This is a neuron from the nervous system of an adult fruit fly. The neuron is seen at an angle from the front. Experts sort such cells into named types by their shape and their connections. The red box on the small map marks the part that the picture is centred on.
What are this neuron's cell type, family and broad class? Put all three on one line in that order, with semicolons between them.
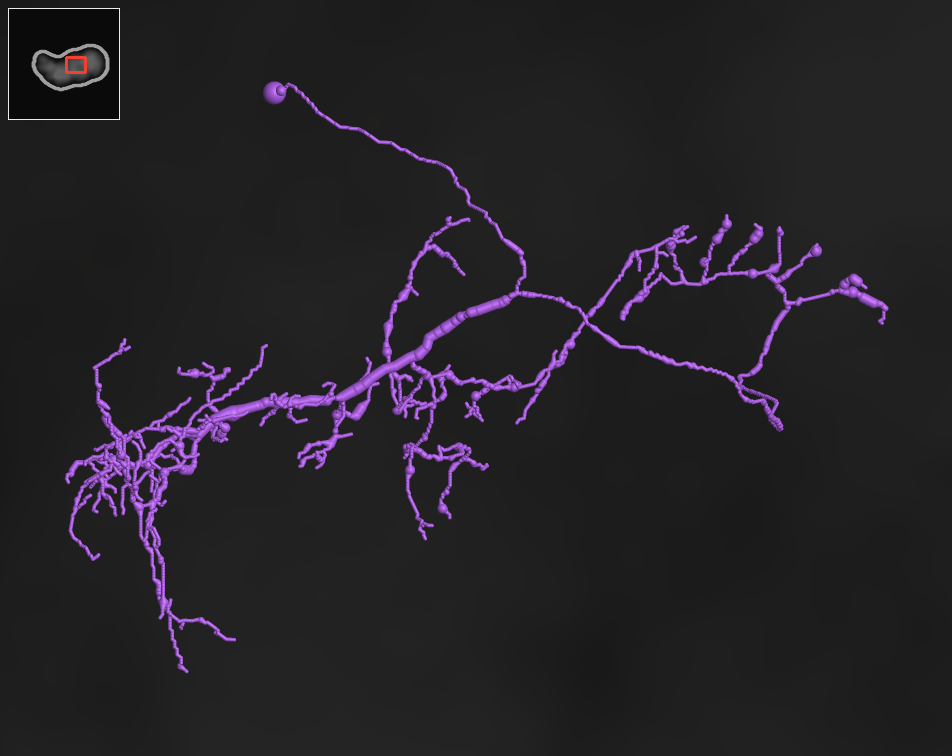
PS252; hemilineage DM6_central1; central-brain intrinsic neuron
